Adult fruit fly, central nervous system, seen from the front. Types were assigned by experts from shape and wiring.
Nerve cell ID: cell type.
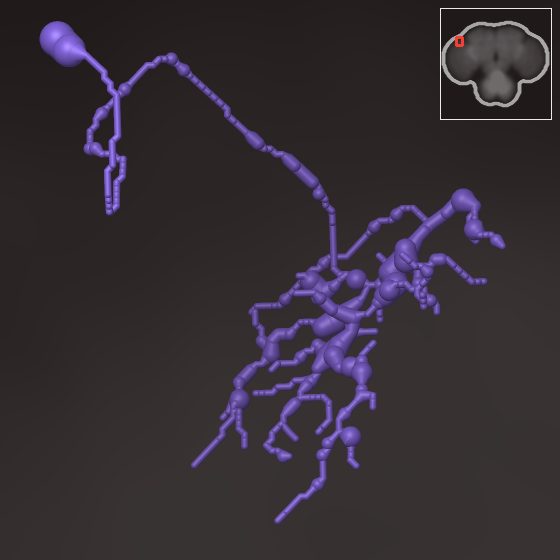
Dm8b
